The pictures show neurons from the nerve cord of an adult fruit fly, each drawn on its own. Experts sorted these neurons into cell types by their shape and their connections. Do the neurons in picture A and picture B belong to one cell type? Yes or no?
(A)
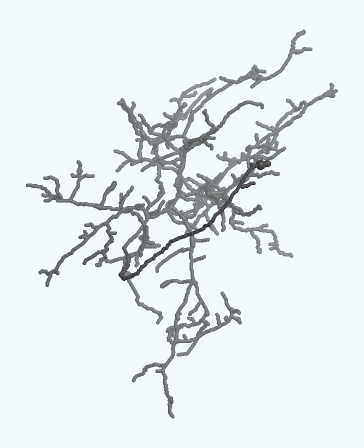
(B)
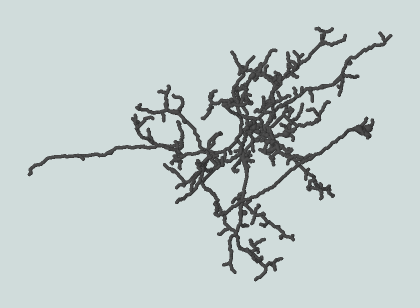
yes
